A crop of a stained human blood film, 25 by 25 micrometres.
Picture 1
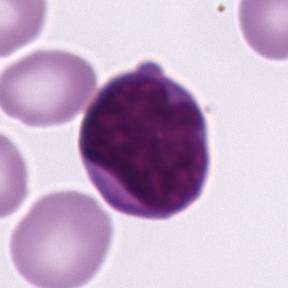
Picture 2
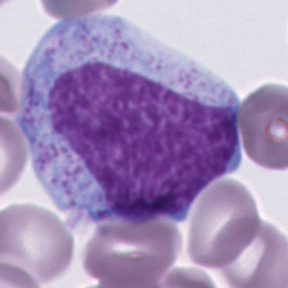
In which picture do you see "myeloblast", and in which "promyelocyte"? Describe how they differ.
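That's a myeloblast in picture 1 and a promyelocyte in picture 2. Start with the granules: picture 2 has fine reddish-purple ones scattered throughout its cytoplasm, while picture 1 shows no distinct granules.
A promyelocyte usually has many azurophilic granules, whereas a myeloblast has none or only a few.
The myeloblast's cytoplasm is scant, mostly a pale lilac crescent at the lower left.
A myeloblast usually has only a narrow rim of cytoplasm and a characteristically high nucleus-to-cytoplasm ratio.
In the promyelocyte the cytoplasm is pale blue.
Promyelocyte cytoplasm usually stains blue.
Shapes differ too: the promyelocyte's outline is angular, with several fairly straight edges, and the myeloblast has a single small rounded bleb protruding from its top edge. The myeloblast is about 14 by 11 micrometres overall, and the promyelocyte's nucleus, a single unlobed mass, is about 17 by 13 micrometres. Neither has vacuoles; red cells lie close along the myeloblast's left side with none touching its right, whereas they touch the promyelocyte along its lower and right edges.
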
